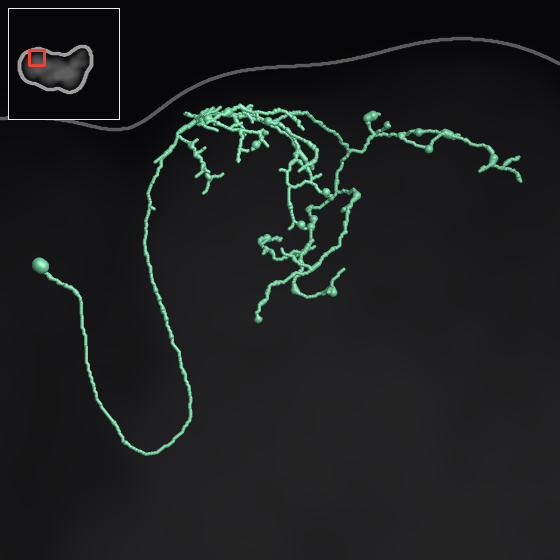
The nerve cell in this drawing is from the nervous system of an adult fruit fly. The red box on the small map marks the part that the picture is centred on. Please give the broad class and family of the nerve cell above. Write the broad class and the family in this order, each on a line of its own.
central-brain intrinsic neuron
hemilineage VPNl&d1_dorsal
